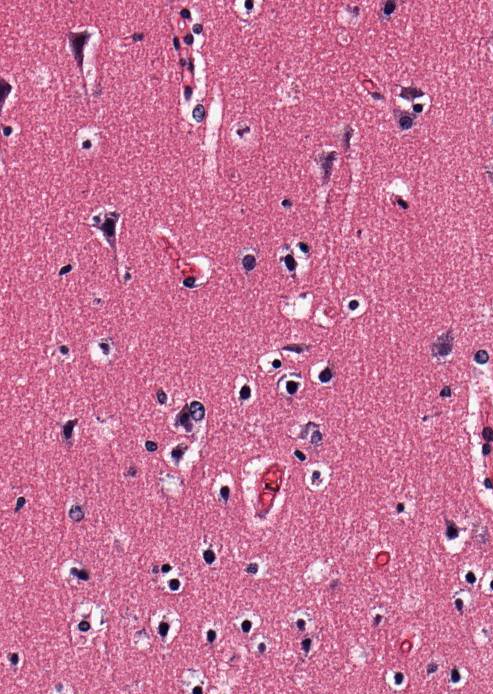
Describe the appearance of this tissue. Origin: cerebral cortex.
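Notice the finely granular pink neuropil filling the field, its cells scattered singly, not grouped into units. Its neuronal processes and elongated vessels run mostly up and down. Small round dark-staining nuclei, each in a clear halo, lie throughout and crowd most in the lower part.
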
